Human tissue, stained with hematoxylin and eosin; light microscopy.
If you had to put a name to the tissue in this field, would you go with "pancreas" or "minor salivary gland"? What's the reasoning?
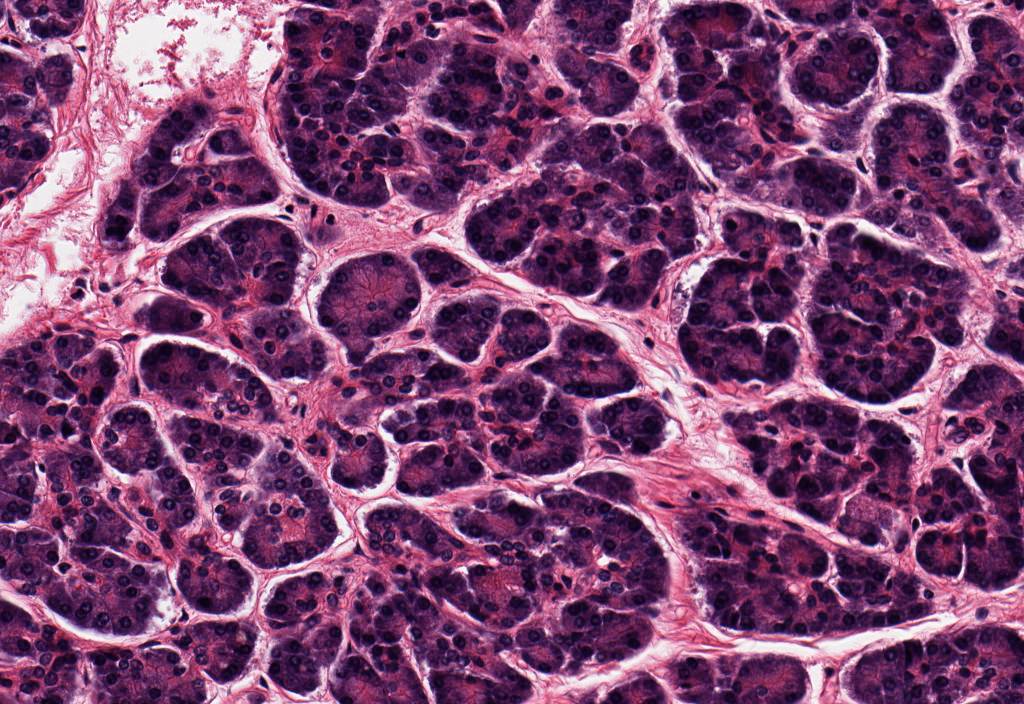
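It's pancreas. The acini here are rounded clusters of cells whose cytoplasm stains deep purple, not pale.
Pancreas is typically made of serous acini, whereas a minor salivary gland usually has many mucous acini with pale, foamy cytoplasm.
The acinar cells have small, round, dark nuclei, and the acini show no wide central lumen, only tiny or inconspicuous ones.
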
